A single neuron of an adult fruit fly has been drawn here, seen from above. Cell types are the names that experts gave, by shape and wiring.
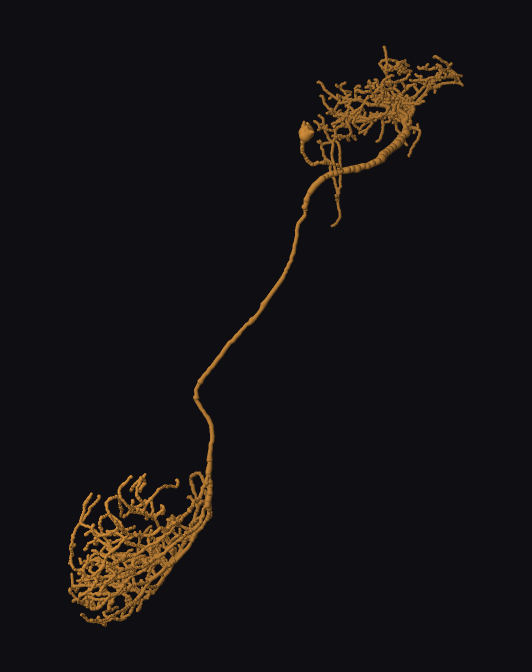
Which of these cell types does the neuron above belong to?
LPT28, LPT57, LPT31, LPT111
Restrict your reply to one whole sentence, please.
Within the cell type LPT57 sits this neuron.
